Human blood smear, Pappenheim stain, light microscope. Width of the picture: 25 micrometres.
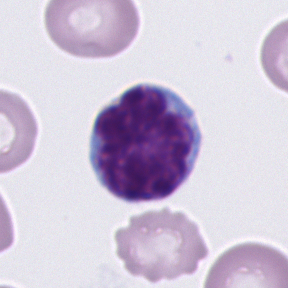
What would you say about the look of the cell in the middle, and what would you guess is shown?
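Taking the shape to begin with, the outline is roughly round. The nucleus has a lumpy edge, where several shallow notches give it rounded lobes. Around it the cytoplasm forms only a thin rim, widest at the upper right, and that rim shows no distinct granules. The cell is a typical lymphocyte.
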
